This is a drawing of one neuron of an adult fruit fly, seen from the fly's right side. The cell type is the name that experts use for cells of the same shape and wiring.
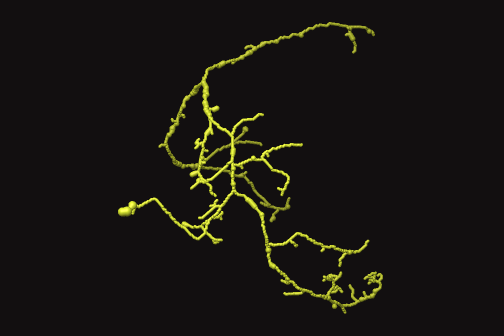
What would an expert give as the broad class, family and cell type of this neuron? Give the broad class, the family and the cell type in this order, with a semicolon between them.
nerve-cord intrinsic neuron; hemilineage 13A; IN13A055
